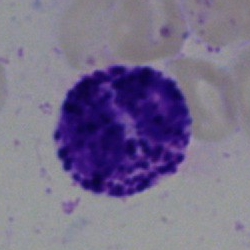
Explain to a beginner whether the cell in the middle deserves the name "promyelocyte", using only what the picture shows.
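Point one: the cell is round, and its edge is finely bumpy where granules sit along the margin. Point two: the granules are dark blue-purple and shaped as rounded dots rather than rods. Point three: the granules lie over the nucleus so that its outline cannot be made out.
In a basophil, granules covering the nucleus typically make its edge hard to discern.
Point three therefore speaks for basophil.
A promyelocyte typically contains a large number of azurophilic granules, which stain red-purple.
The dark blue-purple colour of the granules here counts against promyelocyte, although a heavy load of granules as such would suit either cell. Weighed point by point, promyelocyte does not fit: the cell in the middle is a basophil.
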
